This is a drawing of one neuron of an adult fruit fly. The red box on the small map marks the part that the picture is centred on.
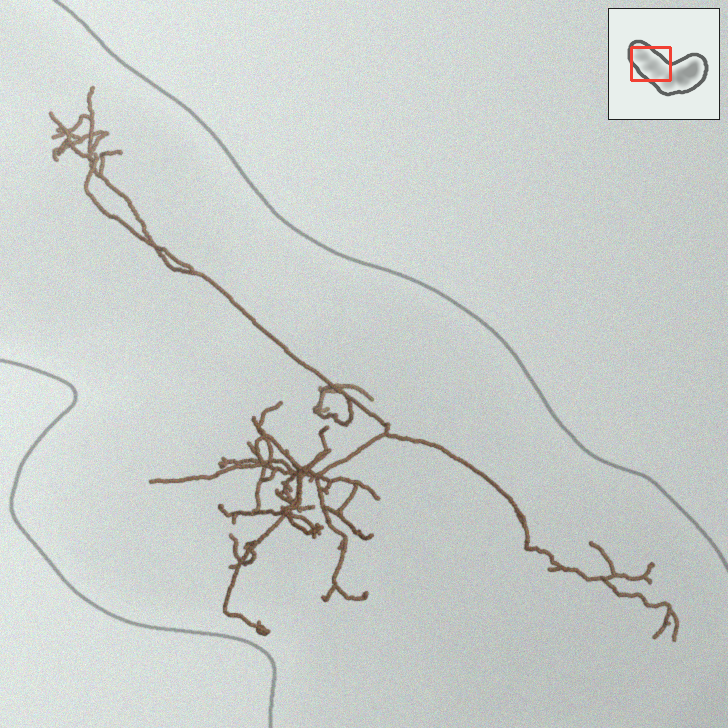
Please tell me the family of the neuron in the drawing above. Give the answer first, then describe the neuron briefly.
Its family is hemilineage 07B. Its broad class is nerve-cord intrinsic neuron. Dozens of branch ends can be seen. In this view it is about as wide as it is tall.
